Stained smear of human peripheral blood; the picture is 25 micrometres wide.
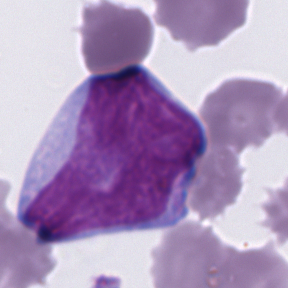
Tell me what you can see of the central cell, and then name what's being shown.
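Angular outline, with several fairly straight edges. The nucleus occupies most of the cell. Cytoplasm is widest on the left, forming a crescent beside the nucleus, and contains no vacuoles. It is a myeloblast.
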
